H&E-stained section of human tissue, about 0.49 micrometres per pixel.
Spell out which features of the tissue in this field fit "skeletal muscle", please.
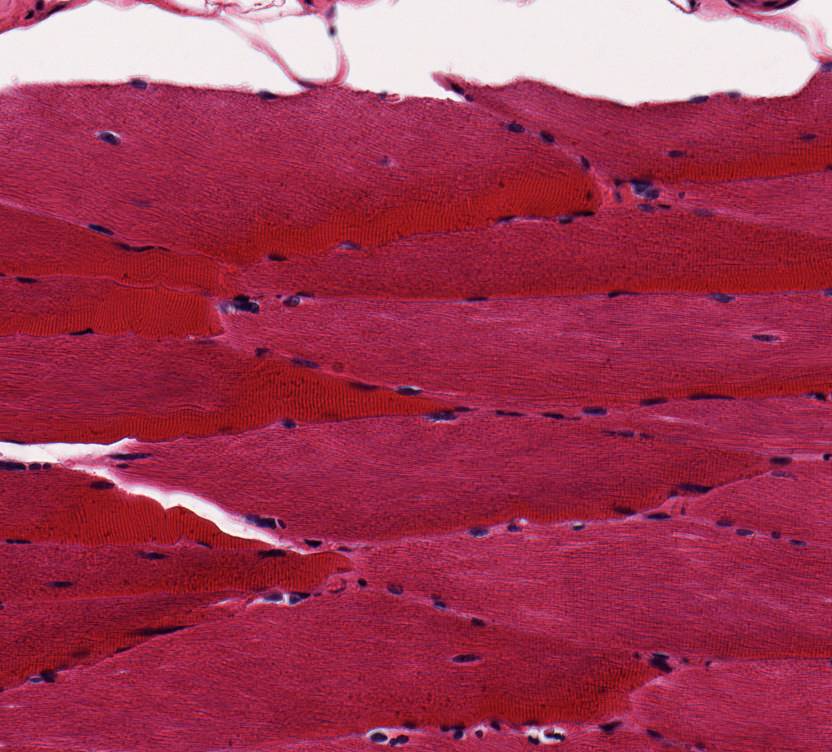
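Fits skeletal muscle: long unbranched fibres run roughly horizontally across the field, parallel to one another.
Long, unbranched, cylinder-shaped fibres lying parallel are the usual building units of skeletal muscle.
Also fits: nuclei flattened, dark and elongated, at the fibre edges rather than central.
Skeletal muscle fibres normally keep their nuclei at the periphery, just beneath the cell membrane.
Between adjacent fibres, only thin strands of connective tissue; no fat cells. Along the top edge, wisps of loose connective tissue with white empty space.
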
